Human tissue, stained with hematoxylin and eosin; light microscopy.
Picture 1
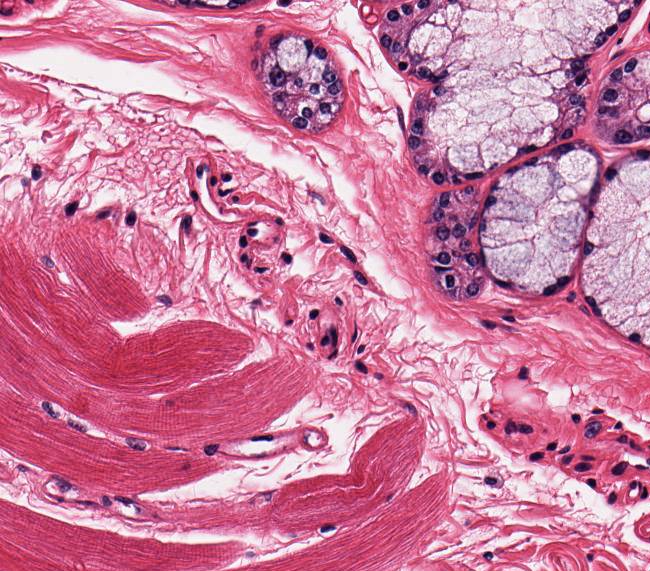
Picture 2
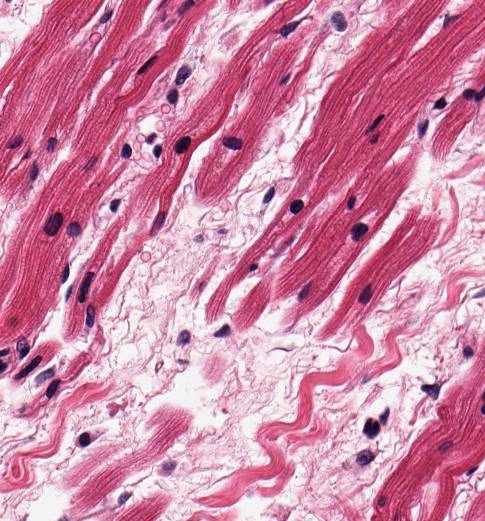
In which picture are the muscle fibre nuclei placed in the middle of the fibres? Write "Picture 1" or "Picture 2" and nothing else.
Picture 2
